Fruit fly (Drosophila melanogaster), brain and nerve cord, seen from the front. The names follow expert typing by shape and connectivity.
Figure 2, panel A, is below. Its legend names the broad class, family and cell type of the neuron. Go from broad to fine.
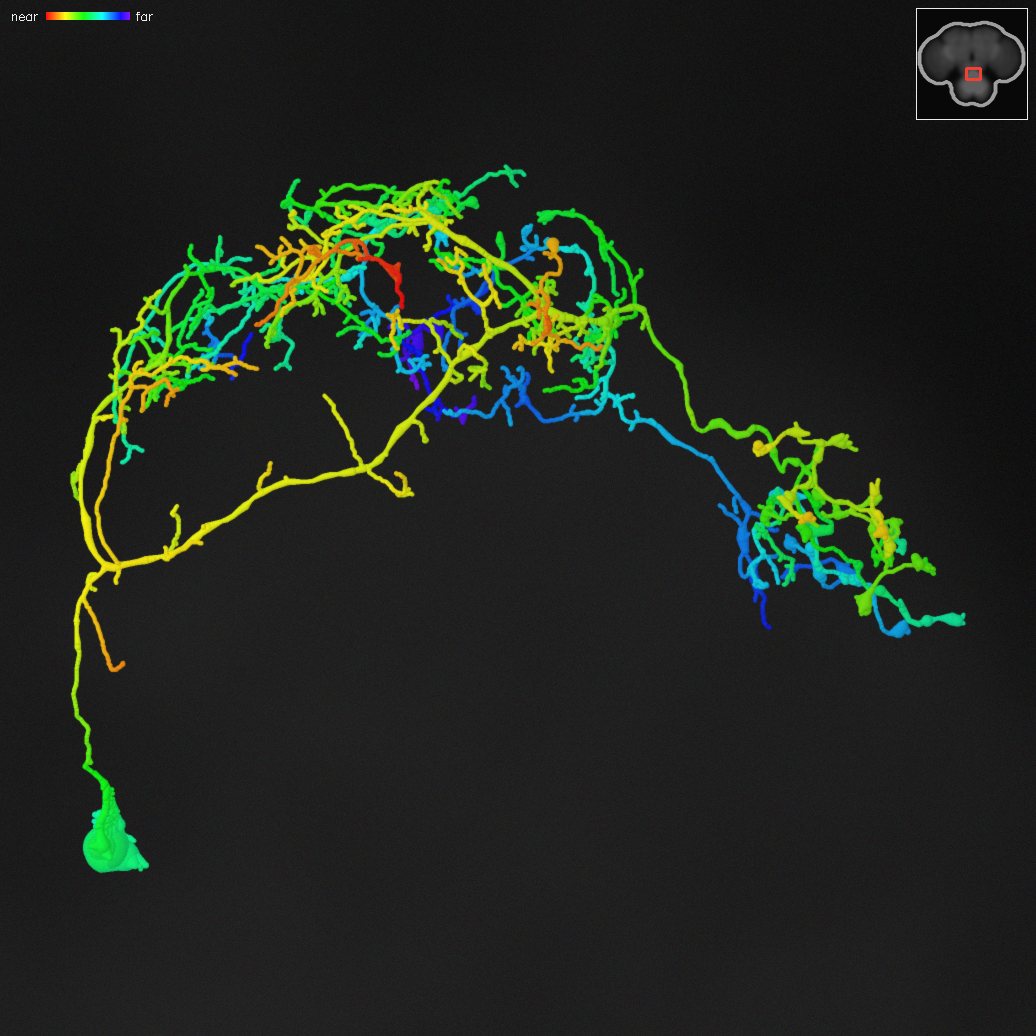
nerve-cord intrinsic neuron; hemilineage 06A; IN06A064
